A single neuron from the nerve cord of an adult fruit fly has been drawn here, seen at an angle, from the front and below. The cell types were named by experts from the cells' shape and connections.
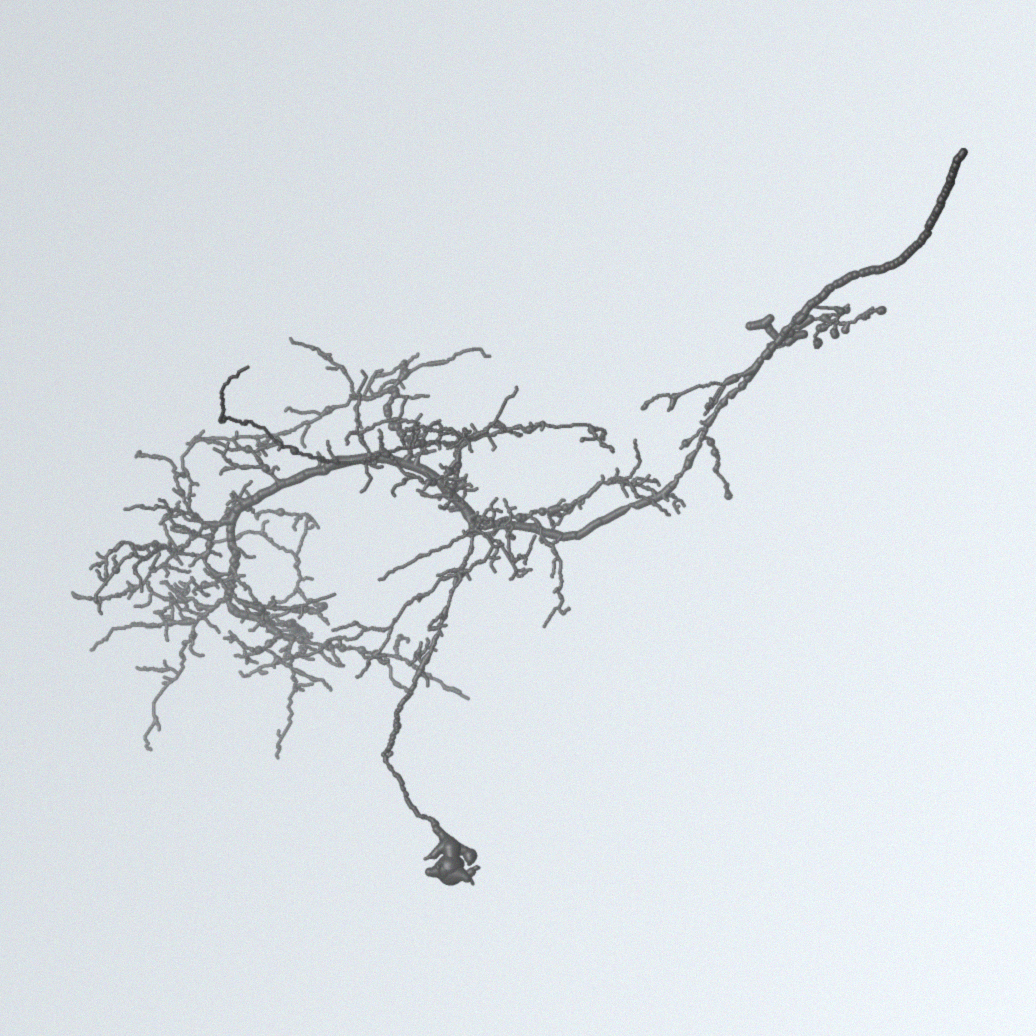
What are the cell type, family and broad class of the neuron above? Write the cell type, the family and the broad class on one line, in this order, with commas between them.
AN06B040, hemilineage 06B, ascending neuron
